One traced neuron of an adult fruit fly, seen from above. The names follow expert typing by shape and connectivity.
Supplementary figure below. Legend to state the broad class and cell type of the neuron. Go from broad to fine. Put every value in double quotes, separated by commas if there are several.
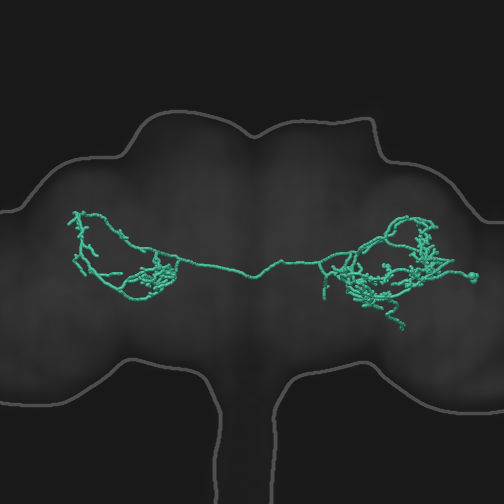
"central-brain intrinsic neuron", "SLP374"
